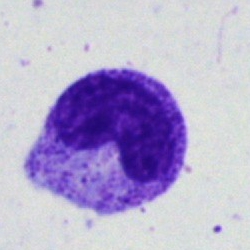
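Band neutrophil. The nucleus, as I see it, fills the upper and right parts of the cell and is deeply indented, curving like a kidney around the cytoplasm at the lower left. Its chromatin looks dark purple and coarsely clumped; the cytoplasm, pale lilac.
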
